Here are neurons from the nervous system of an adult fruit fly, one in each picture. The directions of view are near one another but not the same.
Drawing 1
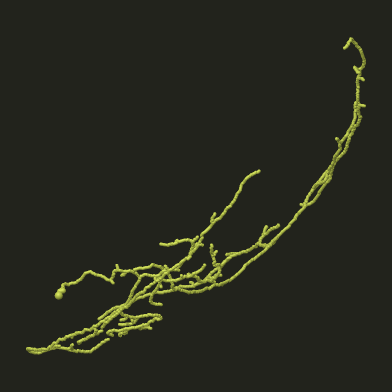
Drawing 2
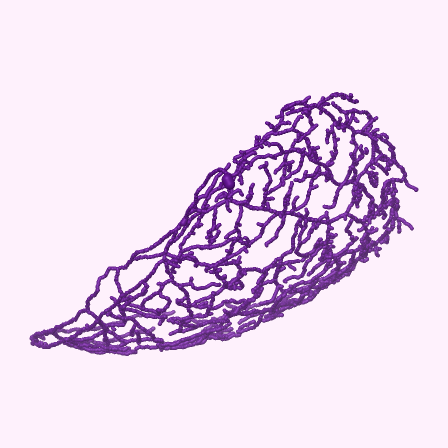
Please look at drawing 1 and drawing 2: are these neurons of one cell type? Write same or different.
different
